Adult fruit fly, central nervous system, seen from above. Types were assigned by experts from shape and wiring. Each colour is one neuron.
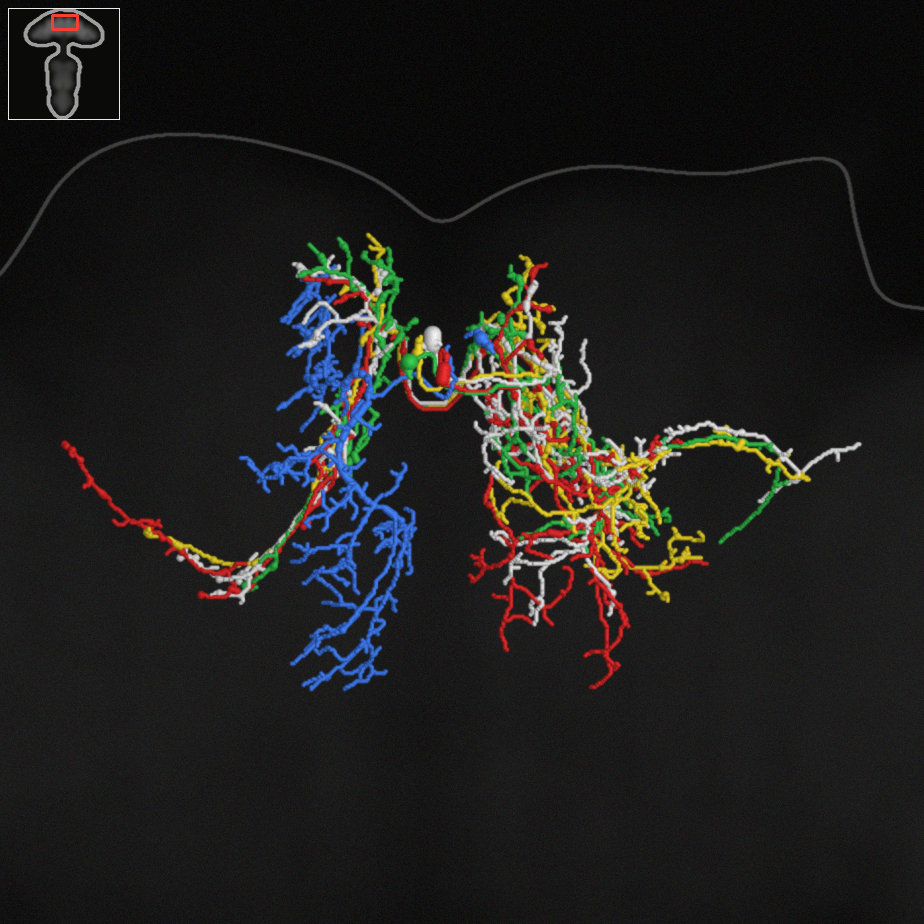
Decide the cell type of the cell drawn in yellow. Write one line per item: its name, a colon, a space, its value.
cell type: SMP133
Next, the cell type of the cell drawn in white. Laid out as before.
cell type: SMP132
